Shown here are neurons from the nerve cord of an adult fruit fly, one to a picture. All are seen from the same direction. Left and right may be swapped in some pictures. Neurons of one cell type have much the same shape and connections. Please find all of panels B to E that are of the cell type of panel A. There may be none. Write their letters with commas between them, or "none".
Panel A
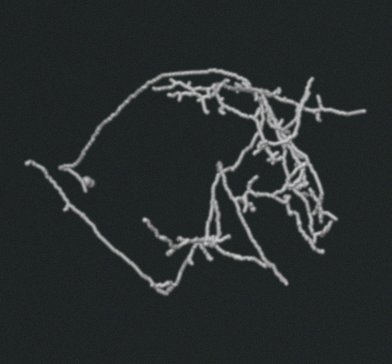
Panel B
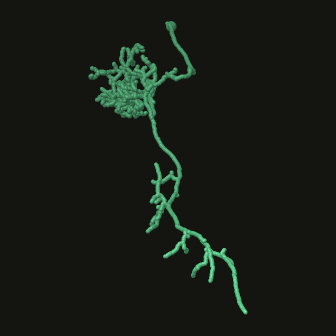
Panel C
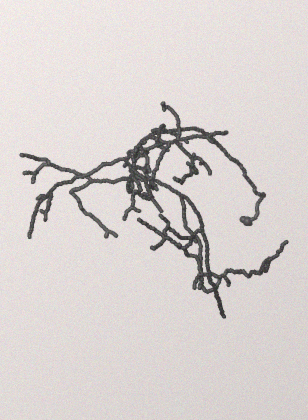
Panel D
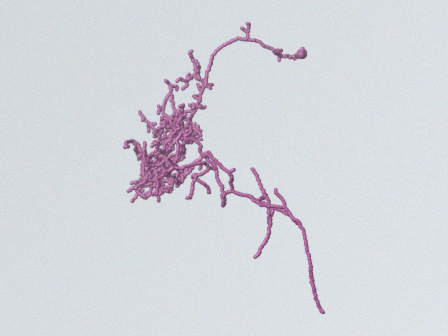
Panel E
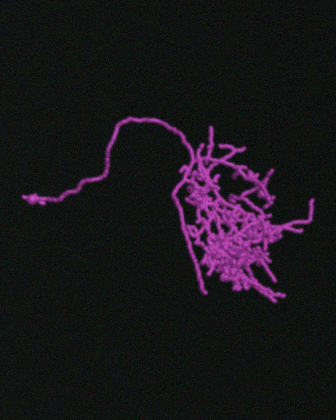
C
